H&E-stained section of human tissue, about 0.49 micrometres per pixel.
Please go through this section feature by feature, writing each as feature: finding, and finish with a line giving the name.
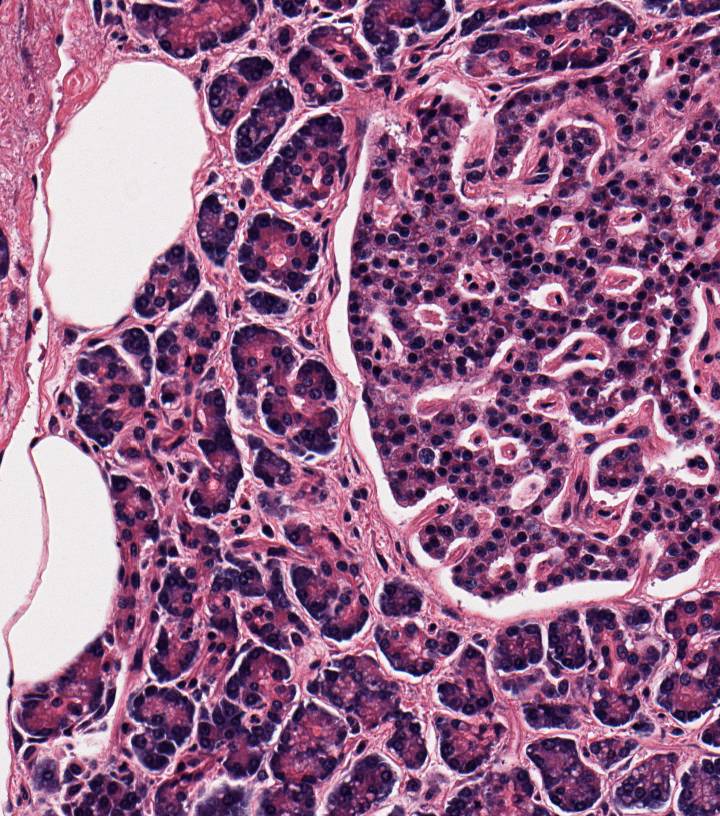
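Acini: dark basal nuclei, pink granular cytoplasm toward the centre
Nest cells: small round uniform nuclei, paler cytoplasm, no pink apical granules
Clefts: many small, thin pink walls, scattered through the large nest
Nest border: narrow clear retraction cleft, left and lower sides, against acini
Name: pancreas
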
